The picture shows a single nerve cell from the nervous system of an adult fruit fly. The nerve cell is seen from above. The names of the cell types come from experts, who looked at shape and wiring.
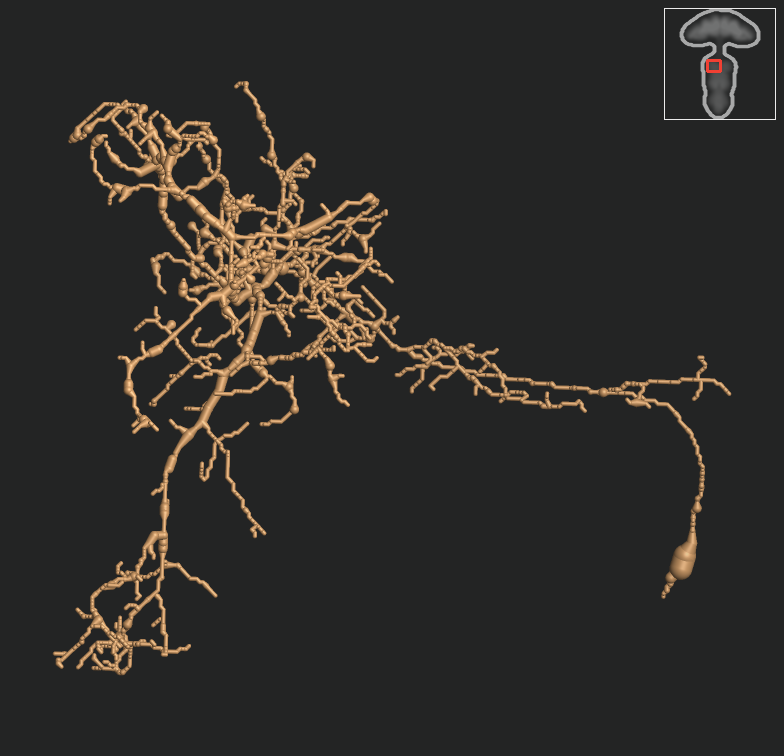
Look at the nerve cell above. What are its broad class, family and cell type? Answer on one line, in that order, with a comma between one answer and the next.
nerve-cord intrinsic neuron, hemilineage 13B, IN13B028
